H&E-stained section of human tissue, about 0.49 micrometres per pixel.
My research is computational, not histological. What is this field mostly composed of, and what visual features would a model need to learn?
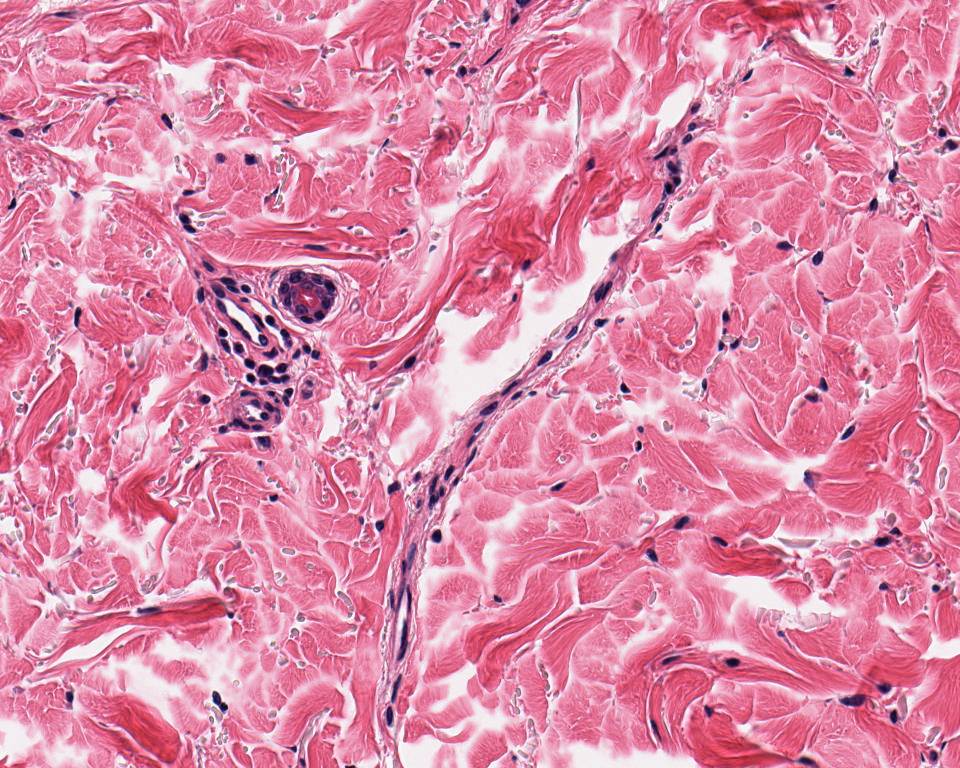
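Dermis. Deep pink fibre bundles cut in many directions fill the whole field; most nuclei small, dark blue, oval to elongated.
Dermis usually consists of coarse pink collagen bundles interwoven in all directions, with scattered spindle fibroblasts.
Thin-walled channel lined by flattened elongated nuclei runs diagonally from right of centre to bottom centre. Small round thick-walled vessel, narrow lumen, upper left of centre.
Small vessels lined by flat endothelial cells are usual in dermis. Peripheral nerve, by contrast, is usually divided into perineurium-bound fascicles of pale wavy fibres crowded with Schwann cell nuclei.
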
